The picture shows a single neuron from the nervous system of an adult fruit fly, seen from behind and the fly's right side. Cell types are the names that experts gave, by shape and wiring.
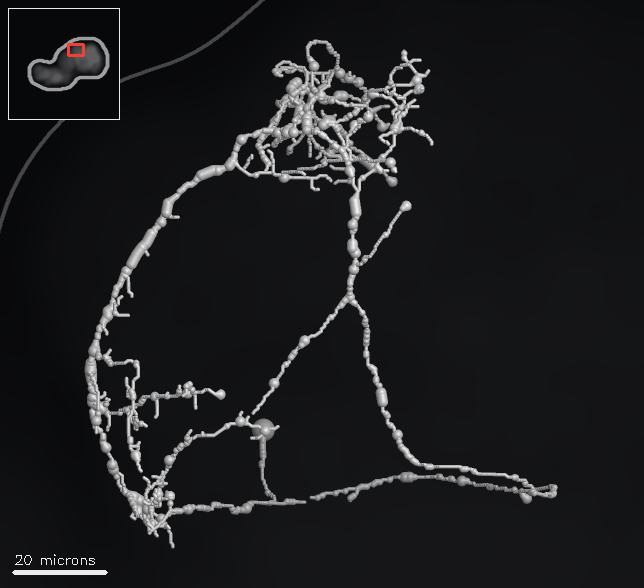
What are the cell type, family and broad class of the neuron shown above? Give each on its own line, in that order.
SLP223
hemilineage SLPav1_medial
central-brain intrinsic neuron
